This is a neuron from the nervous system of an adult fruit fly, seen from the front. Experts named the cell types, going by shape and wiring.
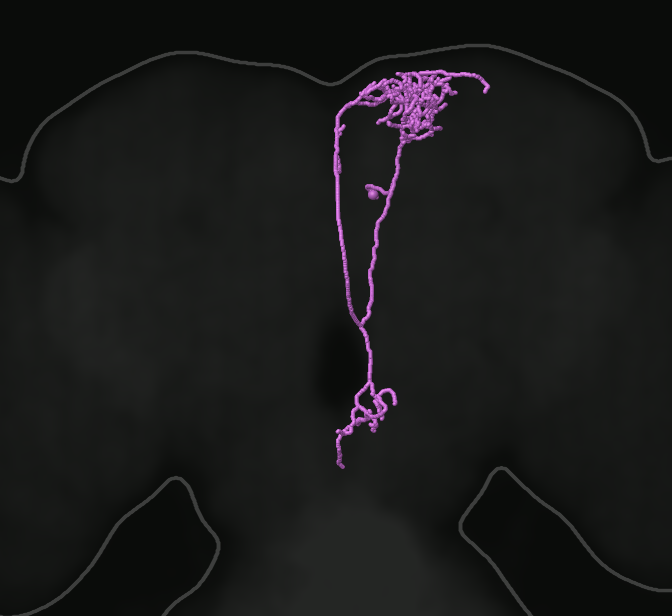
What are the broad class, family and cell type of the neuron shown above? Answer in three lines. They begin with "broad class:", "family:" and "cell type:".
broad class: central-brain intrinsic neuron
family: hemilineage DM2_central
cell type: CB2539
